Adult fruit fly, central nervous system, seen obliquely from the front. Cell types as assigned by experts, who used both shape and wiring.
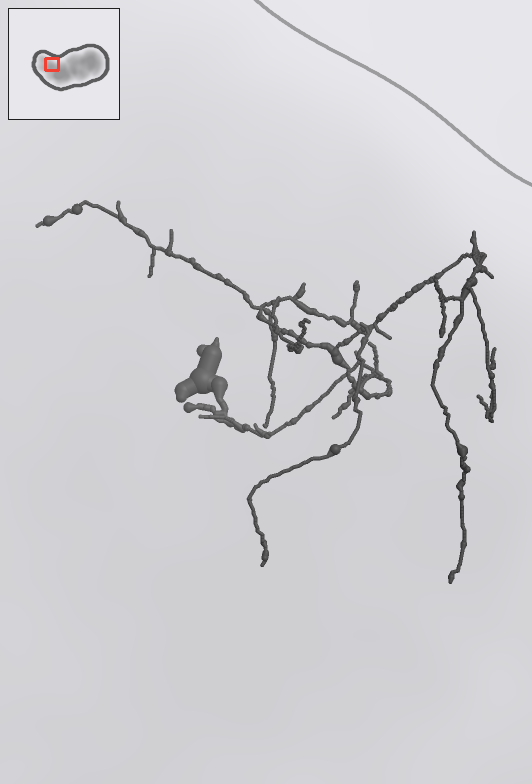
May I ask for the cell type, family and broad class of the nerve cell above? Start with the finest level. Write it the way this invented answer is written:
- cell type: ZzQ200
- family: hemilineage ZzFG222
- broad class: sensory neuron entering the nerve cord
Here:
- cell type: Acc. ti flexor MN
- family: hemilineage 15B
- broad class: motor neuron of the nerve cord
